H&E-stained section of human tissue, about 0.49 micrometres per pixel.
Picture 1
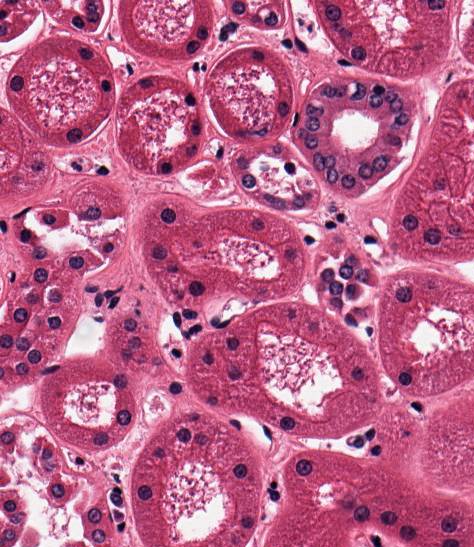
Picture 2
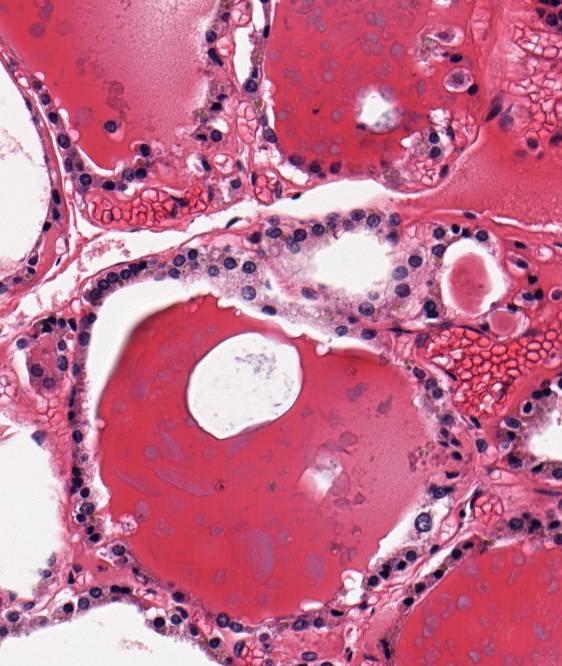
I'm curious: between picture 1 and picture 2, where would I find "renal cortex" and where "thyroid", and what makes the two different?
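The answer: picture 1 is renal cortex, picture 2 is thyroid. Both show closely packed rounded profiles with a single-layered lining and only thin strands of stroma between them. In the renal cortex these are tubule cross-sections, most lined by cuboidal cells with deeply eosinophilic, finely granular cytoplasm and indistinct lateral borders. One tubule in the upper right differs from its neighbours, with paler cytoplasm, more crowded nuclei and a clean, open lumen. In the thyroid they are follicles filled with colloid, lined by flat to cuboidal epithelial cells with small, round, darkly stained nuclei.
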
